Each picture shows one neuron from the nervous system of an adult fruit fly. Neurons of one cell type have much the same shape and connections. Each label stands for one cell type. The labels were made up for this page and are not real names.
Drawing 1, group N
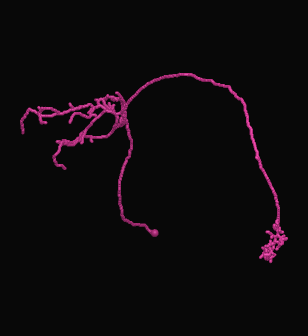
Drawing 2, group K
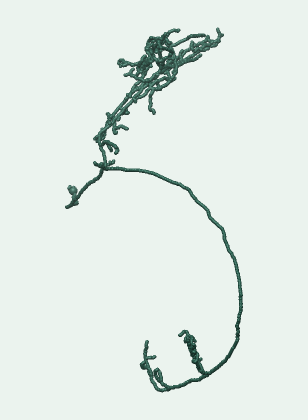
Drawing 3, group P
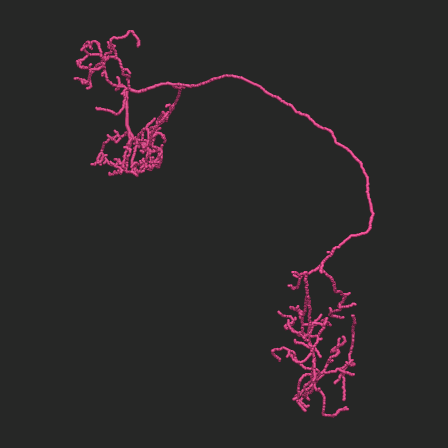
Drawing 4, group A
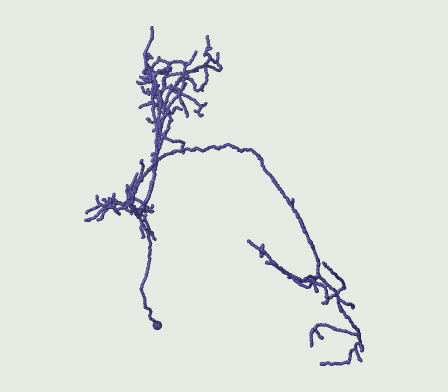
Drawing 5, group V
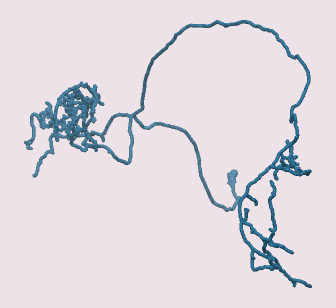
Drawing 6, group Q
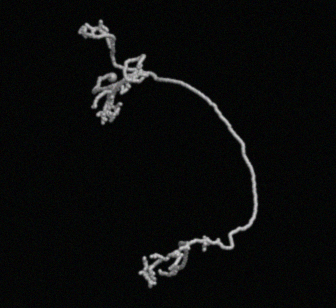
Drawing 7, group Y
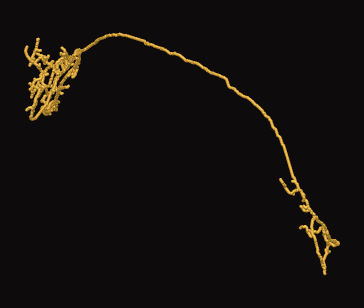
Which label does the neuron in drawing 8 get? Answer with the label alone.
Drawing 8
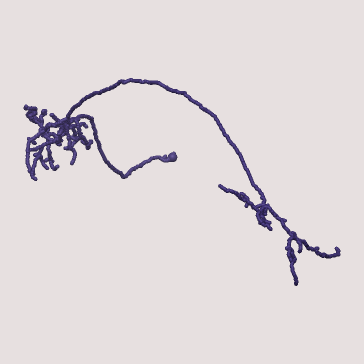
group Y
